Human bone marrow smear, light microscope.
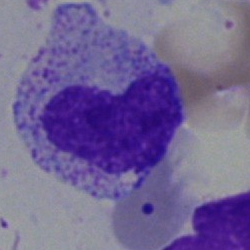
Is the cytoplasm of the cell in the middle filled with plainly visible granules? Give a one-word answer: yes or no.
Yes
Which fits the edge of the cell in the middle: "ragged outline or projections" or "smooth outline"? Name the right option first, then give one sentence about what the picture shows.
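Ragged outline or projections. The cell outline is irregular, with a rounded bulge at the top.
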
